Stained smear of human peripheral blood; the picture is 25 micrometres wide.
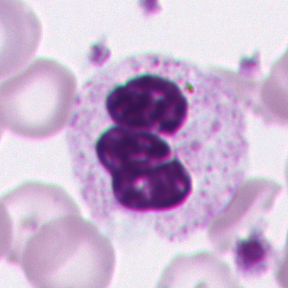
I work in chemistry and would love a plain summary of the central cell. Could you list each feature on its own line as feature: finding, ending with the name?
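Nucleus: three lobes, stacked from top to bottom
Nucleoli: none that I can see
Granules: fine, pink-violet, spread evenly through the cytoplasm
Outline: roughly round, and the edge looks smooth
Name: a segmented neutrophil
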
